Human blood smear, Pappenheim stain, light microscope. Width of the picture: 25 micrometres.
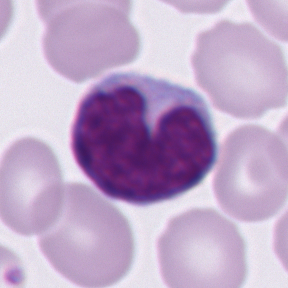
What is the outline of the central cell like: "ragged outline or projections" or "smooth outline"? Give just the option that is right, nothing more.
Smooth outline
